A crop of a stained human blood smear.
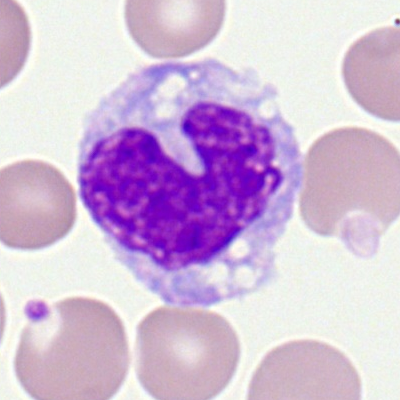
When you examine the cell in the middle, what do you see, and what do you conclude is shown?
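Outline roughly round, edge slightly uneven. Nucleus: one deep notch cutting in from the top; a single unbroken mass, not split into lobes; no nucleoli visible. Monocyte.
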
